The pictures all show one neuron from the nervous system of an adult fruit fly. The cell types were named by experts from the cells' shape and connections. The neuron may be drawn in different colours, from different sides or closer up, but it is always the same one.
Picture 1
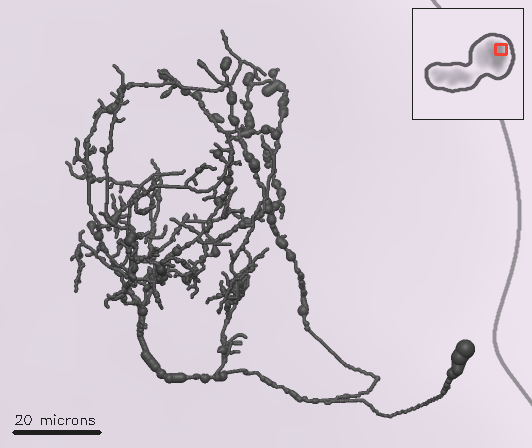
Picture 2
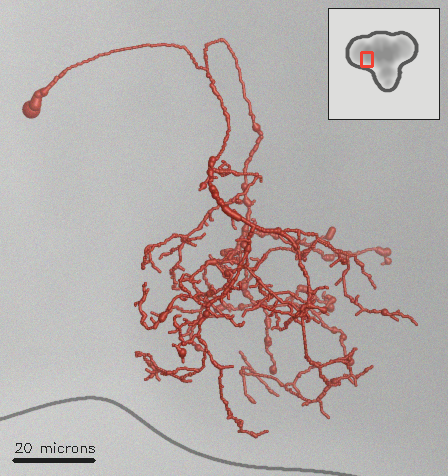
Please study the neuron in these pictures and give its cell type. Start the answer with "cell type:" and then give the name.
cell type: CB2048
